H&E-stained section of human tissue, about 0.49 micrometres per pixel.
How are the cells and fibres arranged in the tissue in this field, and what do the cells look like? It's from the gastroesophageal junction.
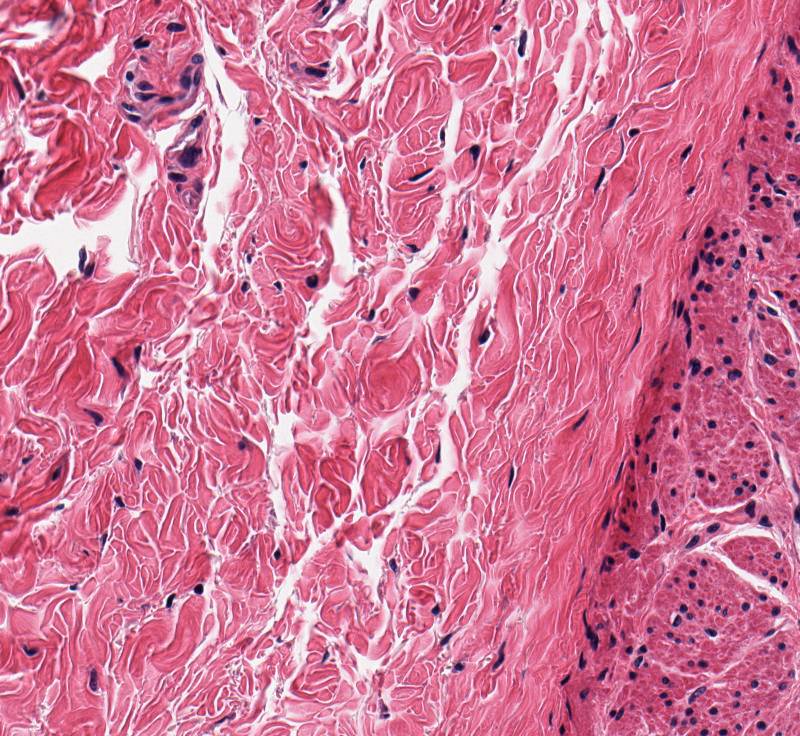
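Dense collagen bundles occupy left and middle of field; more cellular tissue at right edge. Bundles wavy, cut in many different planes. Nuclei among bundles sparse, small, dark, mostly elongated. Right-edge tissue: many small, round, dark nuclei, packed more densely than in the collagen.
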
